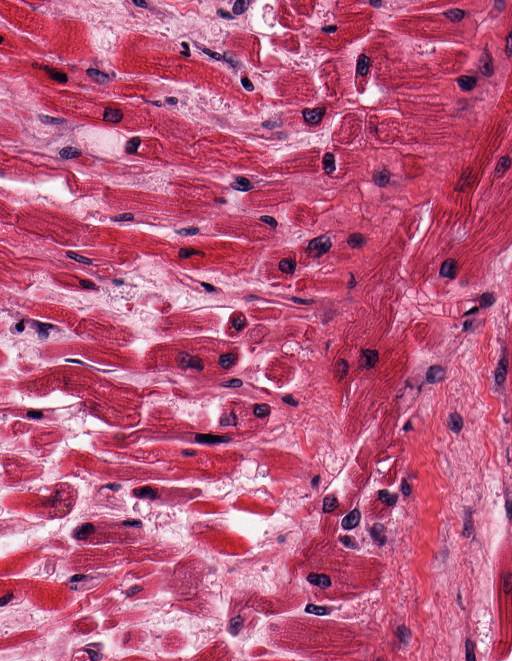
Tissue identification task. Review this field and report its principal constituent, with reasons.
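That's myocardium; look near the centre, where some fibres are cut across and show rounded profiles with a central nucleus.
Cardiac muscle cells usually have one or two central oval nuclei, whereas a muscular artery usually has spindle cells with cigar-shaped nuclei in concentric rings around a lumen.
The fibre cytoplasm is a deep pink-red, and there are no fat cells anywhere. The white clefts between many fibres on the left are just shrinkage artefact.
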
